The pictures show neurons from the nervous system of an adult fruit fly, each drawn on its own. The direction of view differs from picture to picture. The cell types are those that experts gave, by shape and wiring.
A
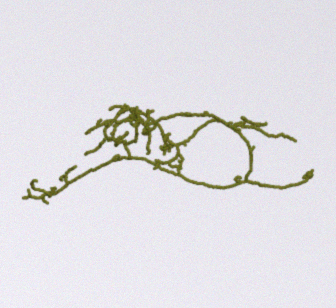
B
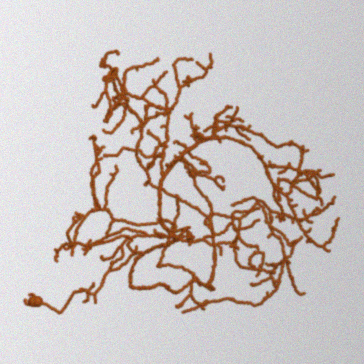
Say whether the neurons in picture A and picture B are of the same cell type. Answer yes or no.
no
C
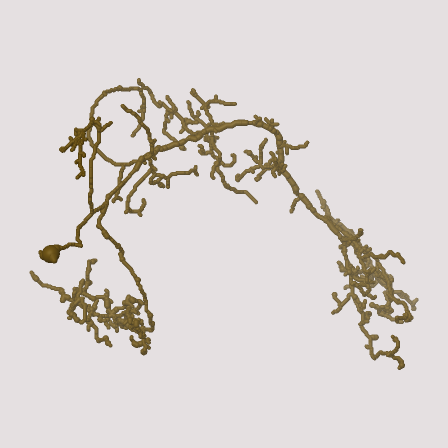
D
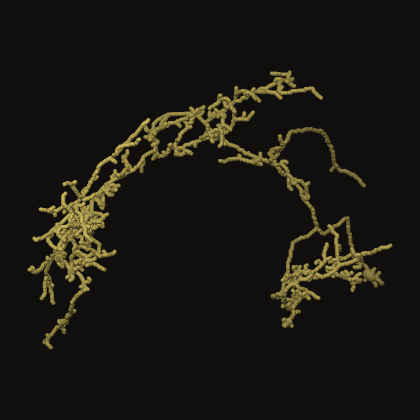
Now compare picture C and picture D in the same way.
yes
